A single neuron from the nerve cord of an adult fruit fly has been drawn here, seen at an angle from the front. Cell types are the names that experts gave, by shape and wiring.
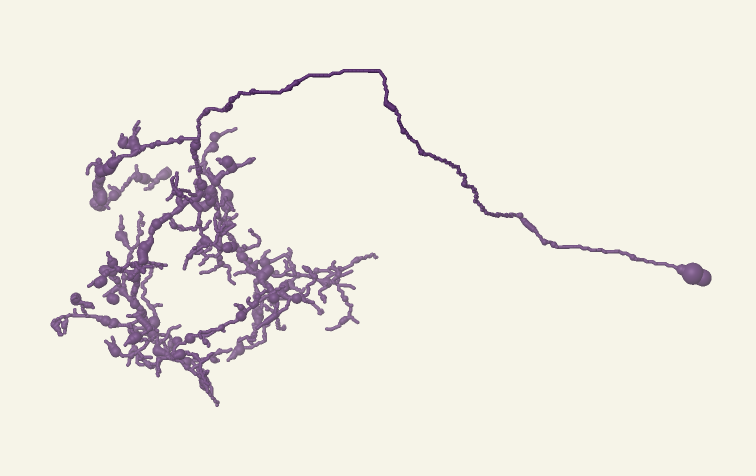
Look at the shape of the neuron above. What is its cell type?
IN12B049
